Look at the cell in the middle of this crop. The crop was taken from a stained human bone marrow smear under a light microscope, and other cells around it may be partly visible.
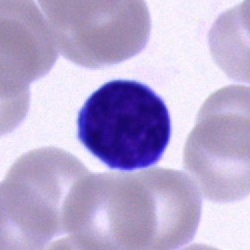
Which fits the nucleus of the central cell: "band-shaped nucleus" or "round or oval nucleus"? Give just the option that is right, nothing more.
Round or oval nucleus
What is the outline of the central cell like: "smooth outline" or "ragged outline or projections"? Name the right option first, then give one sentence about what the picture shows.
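Smooth outline. The cell has a round, smooth outline.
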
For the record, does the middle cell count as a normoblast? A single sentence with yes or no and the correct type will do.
No, the cell in the middle is categorised as a lymphocyte, not a normoblast.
